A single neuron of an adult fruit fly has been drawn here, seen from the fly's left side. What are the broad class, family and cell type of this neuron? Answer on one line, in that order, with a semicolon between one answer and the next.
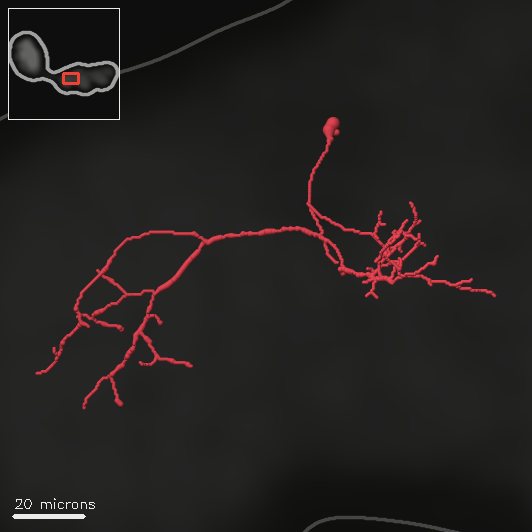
nerve-cord intrinsic neuron; hemilineage 11A; GFC4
